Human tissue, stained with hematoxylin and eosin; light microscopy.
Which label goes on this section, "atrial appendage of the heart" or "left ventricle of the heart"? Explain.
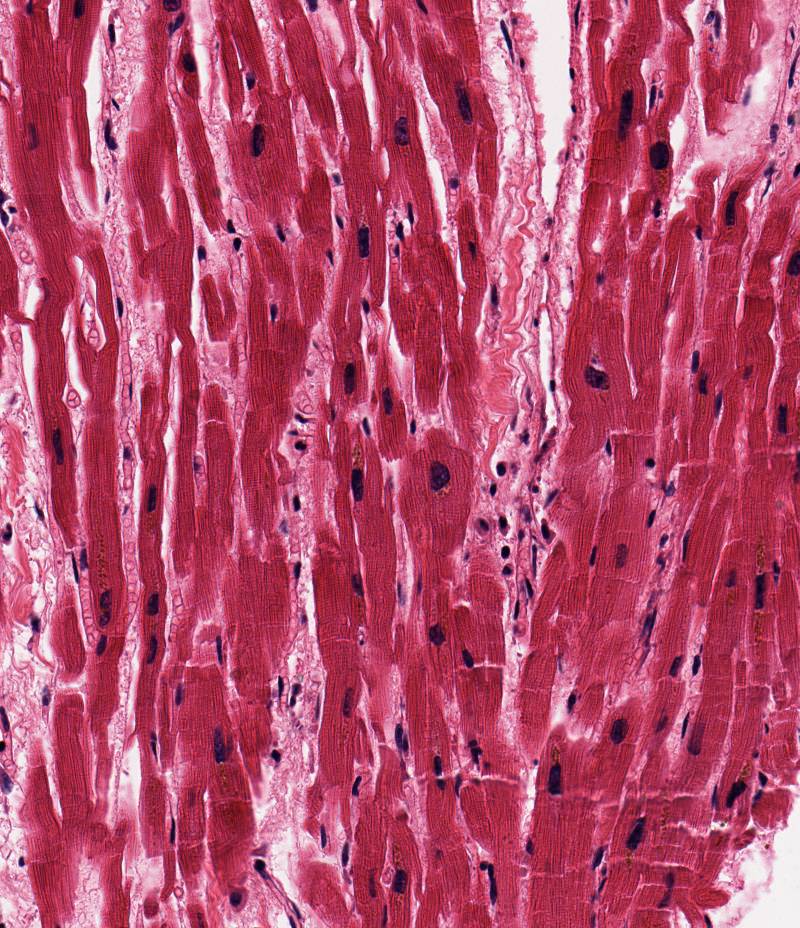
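It's the left ventricle of the heart, not the atrial appendage of the heart. Following the fibres, I see them run mostly from top to bottom, roughly parallel to one another. Along their length the eosinophilic fibres show fine transverse cross-striations. Many branch and join neighbouring fibres, making a network rather than separate cylinders. And at the poles of some muscle cell nuclei, small golden-brown granules cluster.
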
